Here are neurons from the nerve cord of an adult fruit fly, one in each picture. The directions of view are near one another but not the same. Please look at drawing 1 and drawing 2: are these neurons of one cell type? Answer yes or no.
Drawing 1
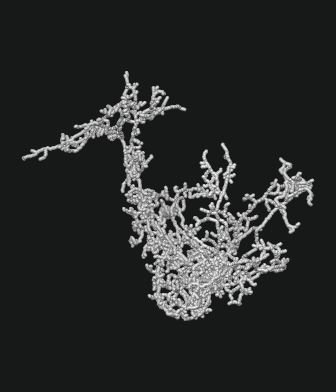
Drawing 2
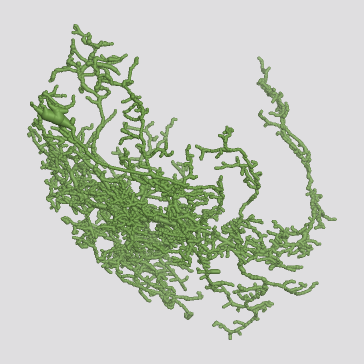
yes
